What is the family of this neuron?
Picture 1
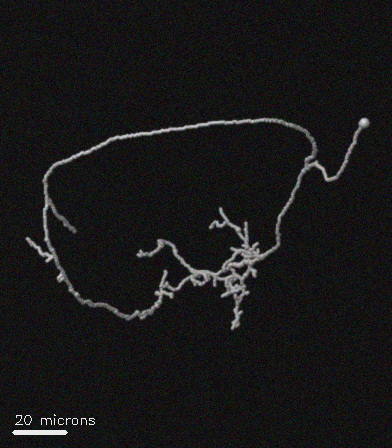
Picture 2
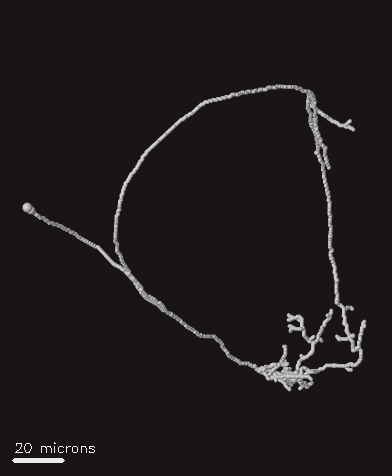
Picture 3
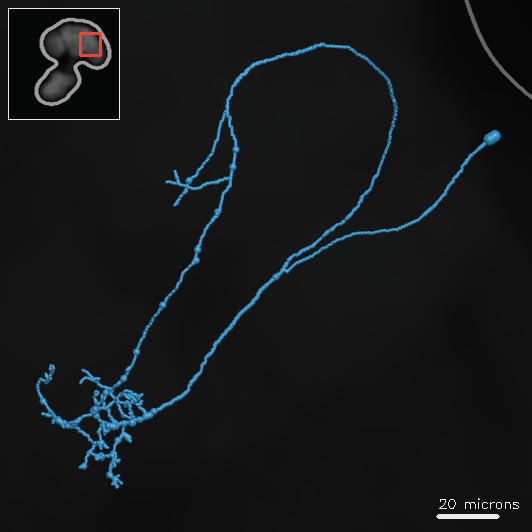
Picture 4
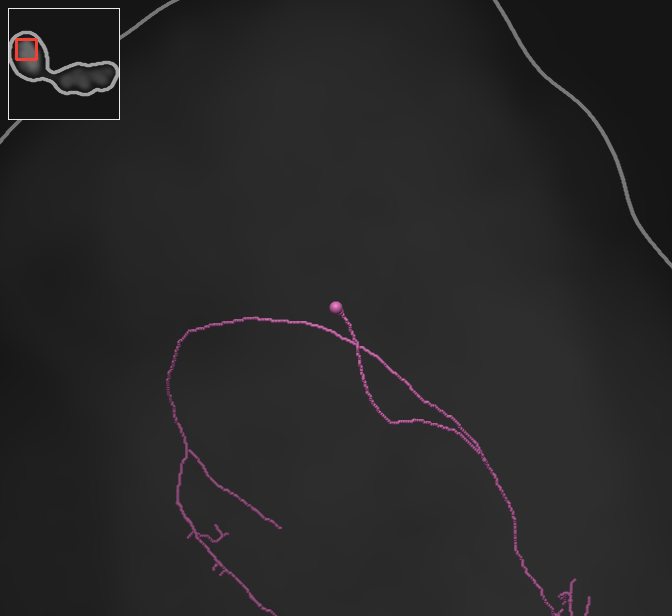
hemilineage SLPa&l1_lateral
